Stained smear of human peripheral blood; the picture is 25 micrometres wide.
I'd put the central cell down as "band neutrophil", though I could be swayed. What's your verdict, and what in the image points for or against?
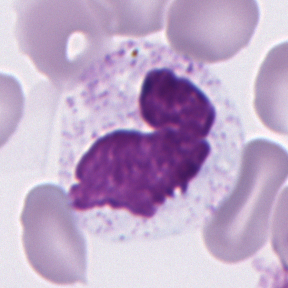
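The cell has a round, smooth outline. Its nucleus is bent, and the two parts are joined by a broad band rather than a thin thread. The chromatin is dark purple and densely clumped, and no nucleoli are visible. The cytoplasm is plentiful and very pale, with no vacuoles.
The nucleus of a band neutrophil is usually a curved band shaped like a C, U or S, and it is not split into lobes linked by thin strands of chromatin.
The broad join seen here fits band neutrophil.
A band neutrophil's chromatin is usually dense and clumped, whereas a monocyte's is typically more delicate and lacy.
The densely clumped chromatin thus weighs for band neutrophil and against monocyte.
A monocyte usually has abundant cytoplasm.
The plentiful cytoplasm would suit monocyte, but it does not outweigh the nucleus and the chromatin. The name band neutrophil fits this cell.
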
